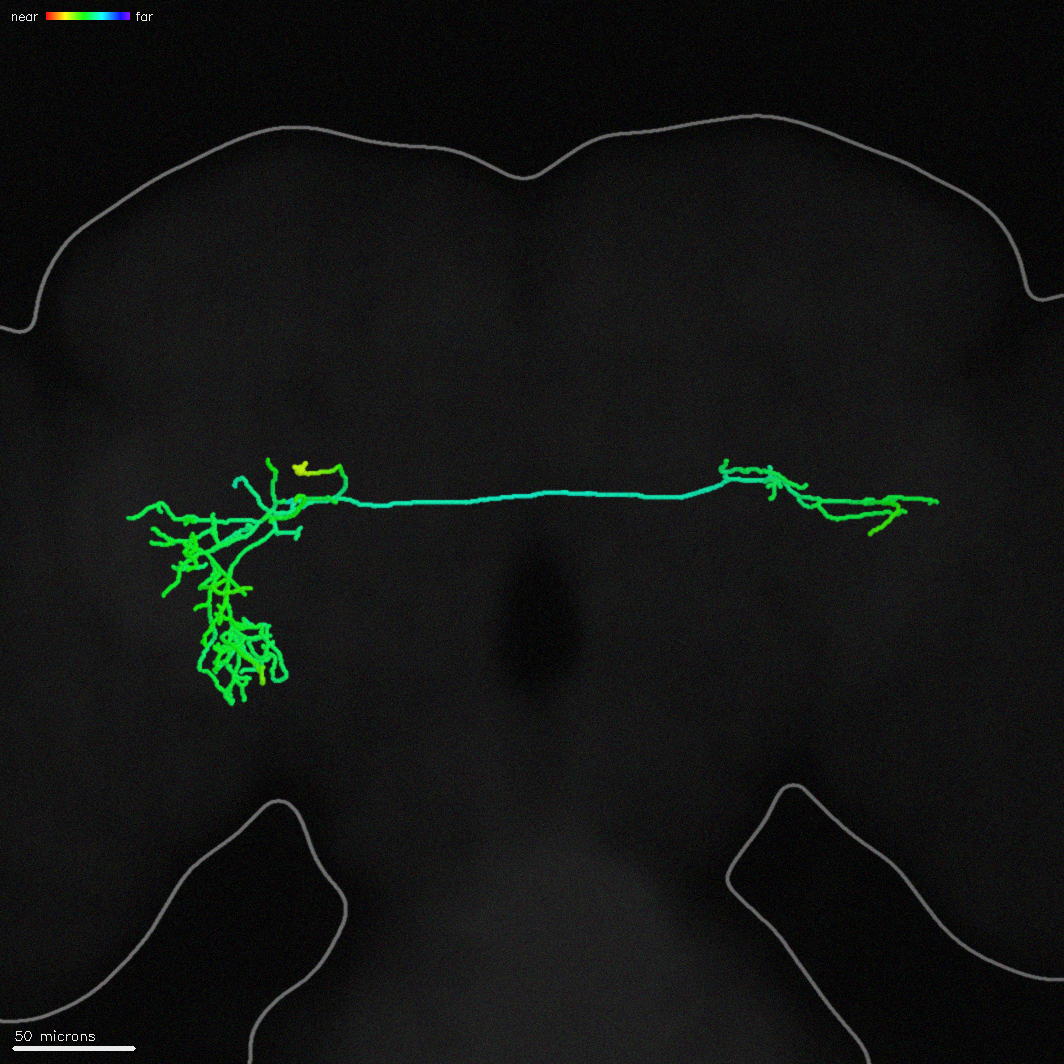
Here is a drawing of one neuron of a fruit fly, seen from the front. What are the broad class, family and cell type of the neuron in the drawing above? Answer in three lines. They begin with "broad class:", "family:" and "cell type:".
broad class: central-brain intrinsic neuron
family: hemilineage VLPa2
cell type: PVLP033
